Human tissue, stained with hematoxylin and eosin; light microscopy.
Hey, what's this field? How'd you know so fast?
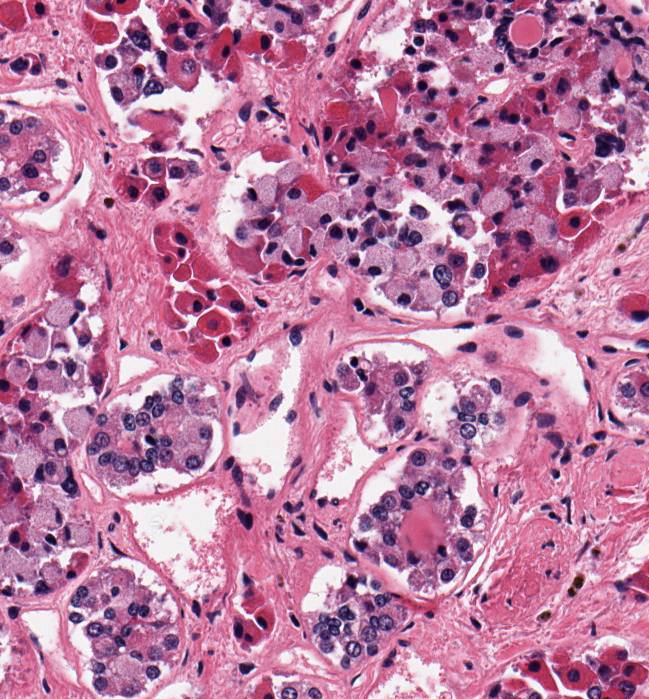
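Pars distalis of the pituitary. Some cells have dense, bright red-pink cytoplasm and are most numerous in the upper half; many others in the nests have paler, finely granular purple-grey cytoplasm.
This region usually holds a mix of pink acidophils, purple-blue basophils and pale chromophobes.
Nest cell nuclei are mostly round with speckled chromatin, and no epithelium-lined gland lumens are seen.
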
